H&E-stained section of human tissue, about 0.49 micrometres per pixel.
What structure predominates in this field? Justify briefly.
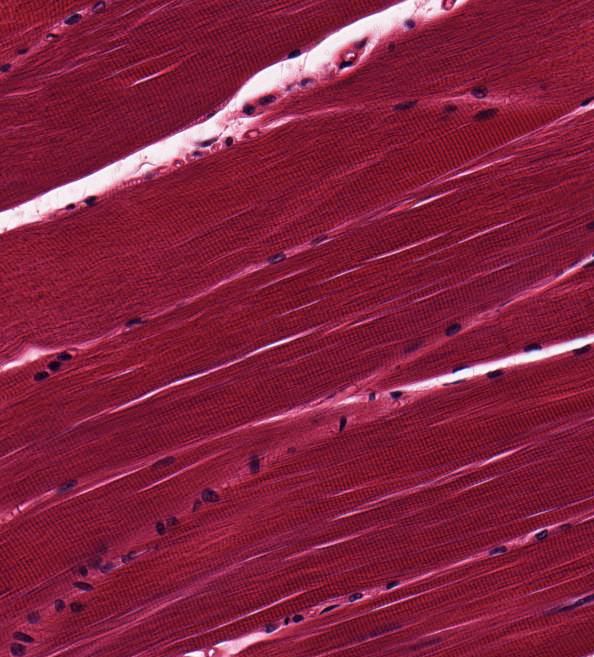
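Skeletal muscle. Deciding points: long unbranched fibres, lying parallel and running diagonally from lower left to upper right the full length of the field, with dark elongated nuclei at the fibre edges.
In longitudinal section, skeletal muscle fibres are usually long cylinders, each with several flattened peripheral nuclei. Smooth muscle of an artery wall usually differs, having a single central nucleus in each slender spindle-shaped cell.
Cytoplasm deep red.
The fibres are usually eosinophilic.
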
